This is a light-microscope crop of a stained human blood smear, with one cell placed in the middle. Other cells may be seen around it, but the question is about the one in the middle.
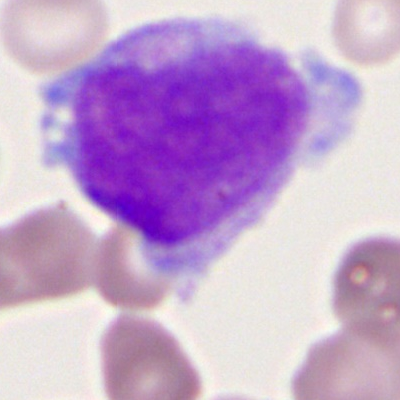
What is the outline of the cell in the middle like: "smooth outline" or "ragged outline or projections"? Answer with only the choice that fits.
Ragged outline or projections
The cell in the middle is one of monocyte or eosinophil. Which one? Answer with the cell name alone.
monocyte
